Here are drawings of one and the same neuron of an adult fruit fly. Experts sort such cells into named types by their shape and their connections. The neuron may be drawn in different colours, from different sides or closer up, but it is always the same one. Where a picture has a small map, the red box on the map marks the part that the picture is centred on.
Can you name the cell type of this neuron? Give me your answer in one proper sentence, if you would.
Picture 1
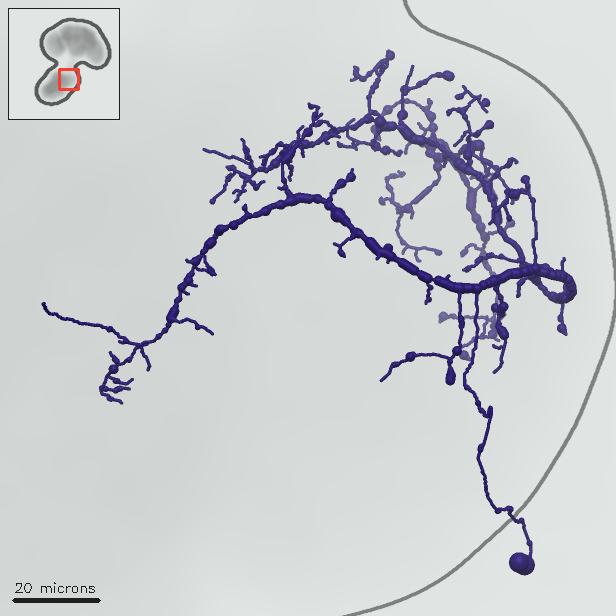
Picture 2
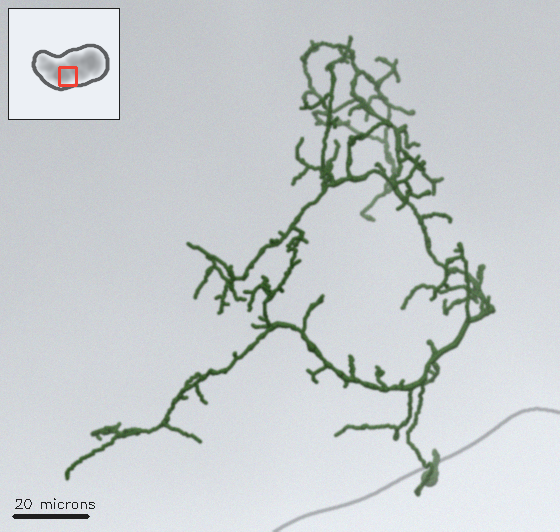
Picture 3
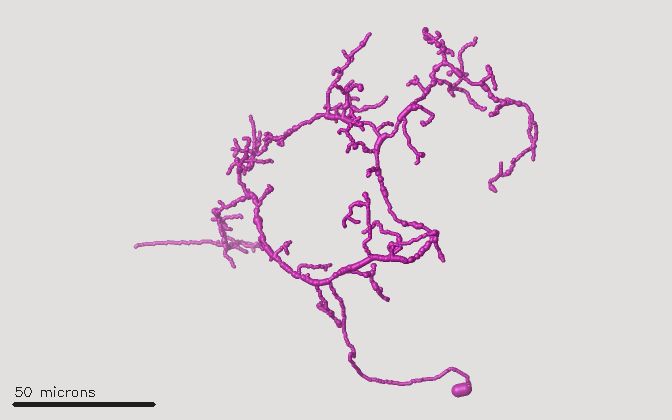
It is the cell type IN13A035 to which this neuron belongs.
